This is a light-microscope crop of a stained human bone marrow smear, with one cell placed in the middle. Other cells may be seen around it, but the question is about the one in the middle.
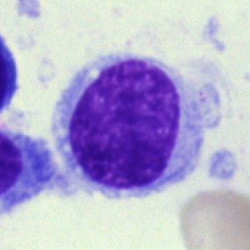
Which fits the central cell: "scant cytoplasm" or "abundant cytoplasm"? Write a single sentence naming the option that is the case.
Scant cytoplasm surrounds the nucleus of this cell.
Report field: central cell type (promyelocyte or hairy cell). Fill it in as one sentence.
The center cell of this crop is a hairy cell.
